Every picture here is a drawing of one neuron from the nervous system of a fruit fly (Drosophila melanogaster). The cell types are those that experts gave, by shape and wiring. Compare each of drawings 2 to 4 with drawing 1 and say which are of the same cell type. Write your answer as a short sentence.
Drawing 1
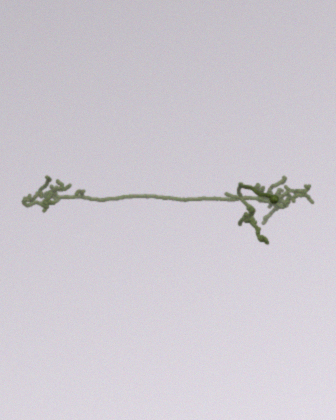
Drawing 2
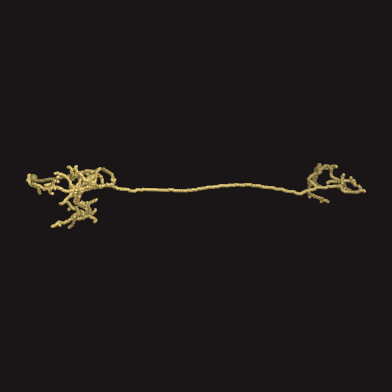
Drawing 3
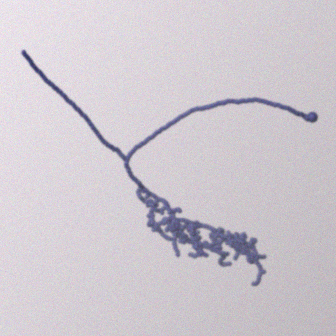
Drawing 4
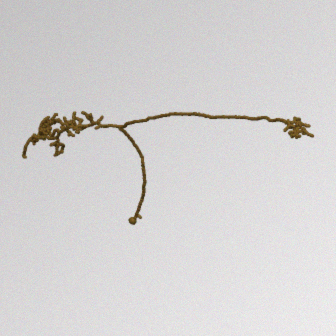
Drawing 2 is of the same cell type.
